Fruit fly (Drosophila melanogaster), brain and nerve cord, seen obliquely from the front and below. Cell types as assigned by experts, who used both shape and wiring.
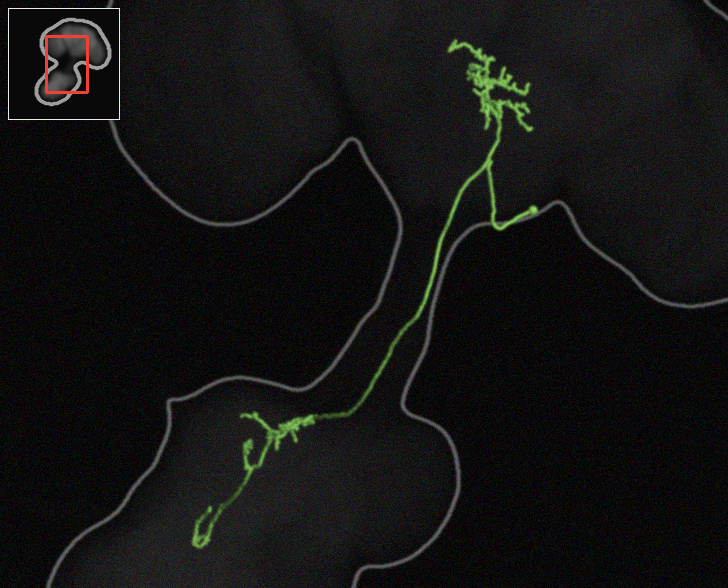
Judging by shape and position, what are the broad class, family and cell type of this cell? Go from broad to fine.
descending neuron; hemilineage LB12; DNg02_b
